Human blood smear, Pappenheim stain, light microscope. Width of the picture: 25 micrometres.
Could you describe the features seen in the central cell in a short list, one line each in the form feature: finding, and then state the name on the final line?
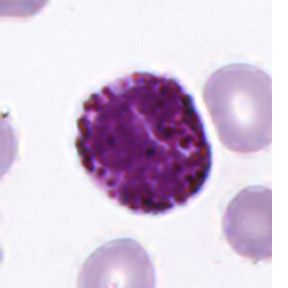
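Cell size: about 12 micrometres across
Granules: coarse, dark purplish-red
Granule spread: scattered over the nucleus as well as around it
Granule density: most crowded along the cell rim
Nucleus: narrow pale cleft running diagonally across the middle
Name: basophil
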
